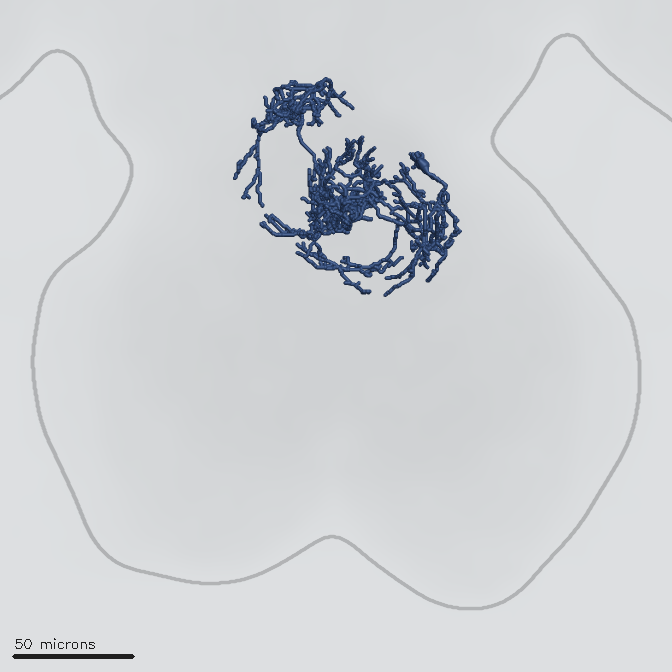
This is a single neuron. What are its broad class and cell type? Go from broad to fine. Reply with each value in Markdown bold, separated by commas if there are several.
**nerve-cord intrinsic neuron**, **INXXX273**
